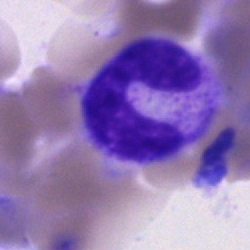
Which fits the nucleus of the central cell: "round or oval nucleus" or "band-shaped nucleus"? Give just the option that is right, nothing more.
Band-shaped nucleus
